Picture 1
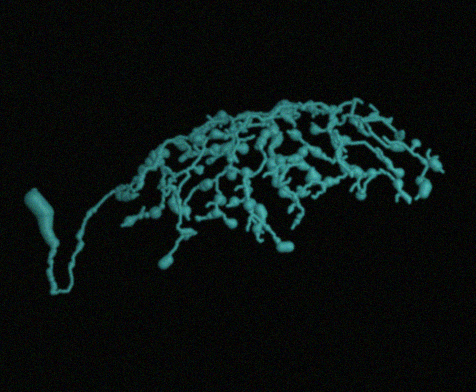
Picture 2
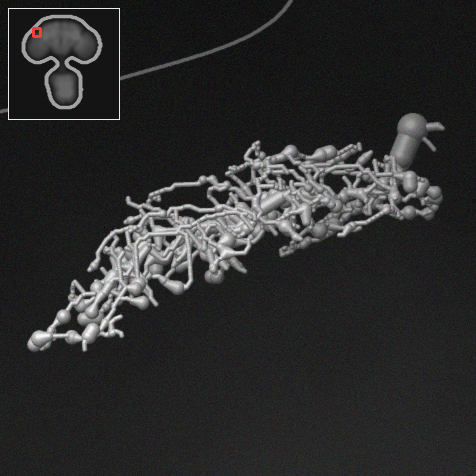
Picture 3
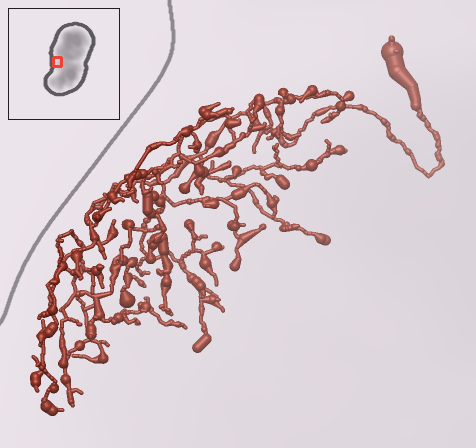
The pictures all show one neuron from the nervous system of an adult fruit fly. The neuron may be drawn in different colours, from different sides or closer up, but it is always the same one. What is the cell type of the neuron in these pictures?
Dm1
